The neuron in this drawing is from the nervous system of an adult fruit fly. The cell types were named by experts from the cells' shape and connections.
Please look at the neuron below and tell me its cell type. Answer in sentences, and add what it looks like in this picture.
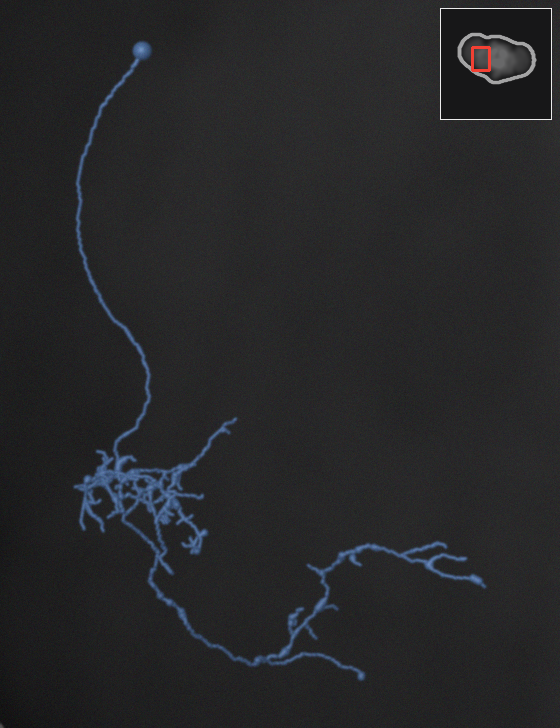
The cell type is LHAV2a2. It is a central-brain intrinsic neuron. The cell body can be seen at the upper left of the picture. The picture shows dozens of branch ends.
